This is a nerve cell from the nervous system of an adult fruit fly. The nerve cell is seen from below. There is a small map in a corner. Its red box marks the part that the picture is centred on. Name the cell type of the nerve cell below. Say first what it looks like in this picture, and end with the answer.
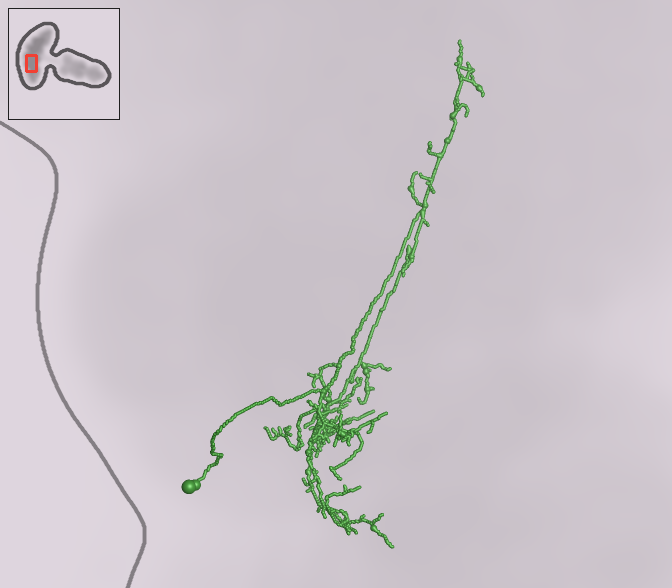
It is in the brain and does not reach the nerve cord. Its cell body lies at the lower left of the picture. The picture shows dozens of branch ends. Its broad class is central-brain intrinsic neuron. The cell type is CB1359.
